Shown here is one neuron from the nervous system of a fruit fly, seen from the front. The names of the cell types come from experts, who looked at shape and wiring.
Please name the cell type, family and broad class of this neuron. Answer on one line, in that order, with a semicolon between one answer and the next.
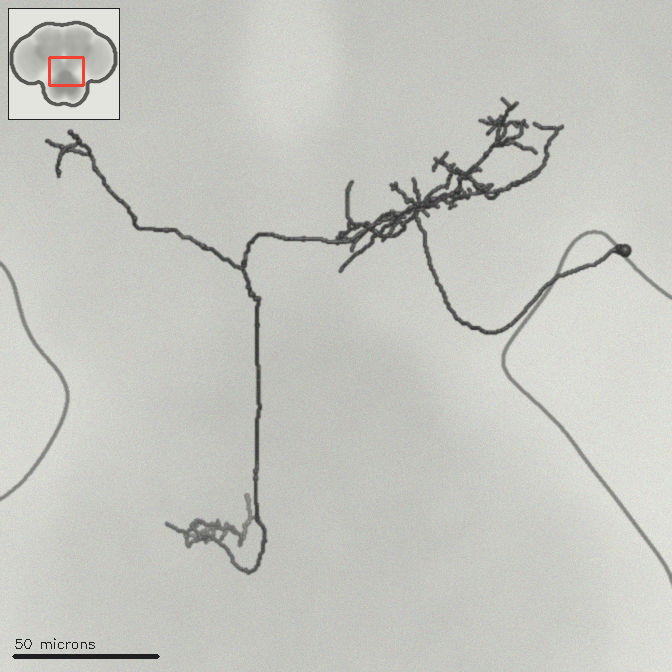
DNge180; hemilineage LB7; descending neuron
